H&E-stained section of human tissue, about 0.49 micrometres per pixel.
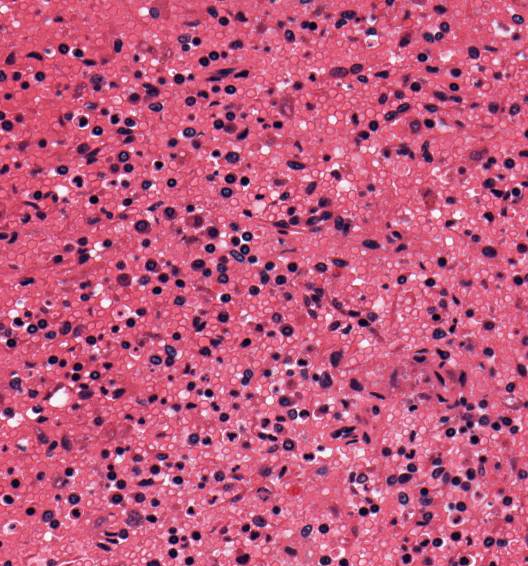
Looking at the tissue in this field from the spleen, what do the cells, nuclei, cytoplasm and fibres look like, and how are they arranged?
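Throughout the field, small round nucleated cells lie scattered singly, forming no organised units. Most of these round nuclei are small and uniformly dark-staining. Elongated, spindle-shaped nuclei are scattered among them across the field. No epithelium, glands or fat cells are present.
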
